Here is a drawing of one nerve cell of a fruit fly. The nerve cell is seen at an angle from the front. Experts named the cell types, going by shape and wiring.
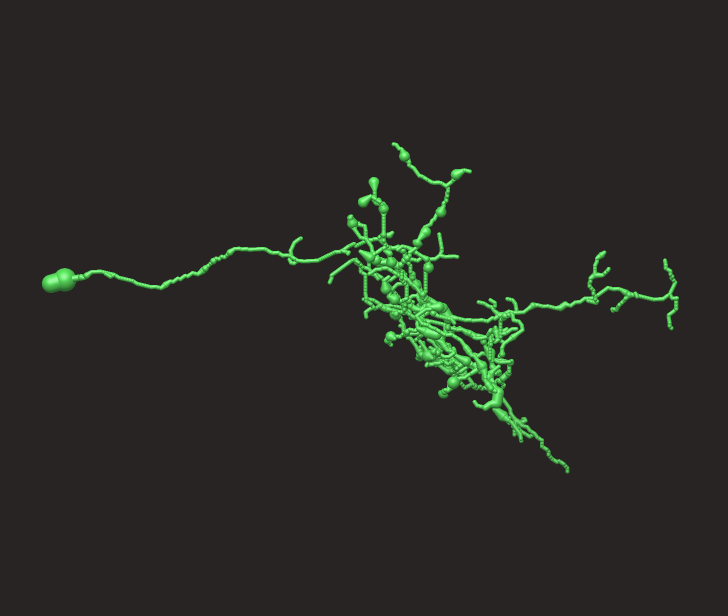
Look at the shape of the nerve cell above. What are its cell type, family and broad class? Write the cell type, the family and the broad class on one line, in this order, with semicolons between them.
GNG367_a; hemilineage TRdl_b; central-brain intrinsic neuron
